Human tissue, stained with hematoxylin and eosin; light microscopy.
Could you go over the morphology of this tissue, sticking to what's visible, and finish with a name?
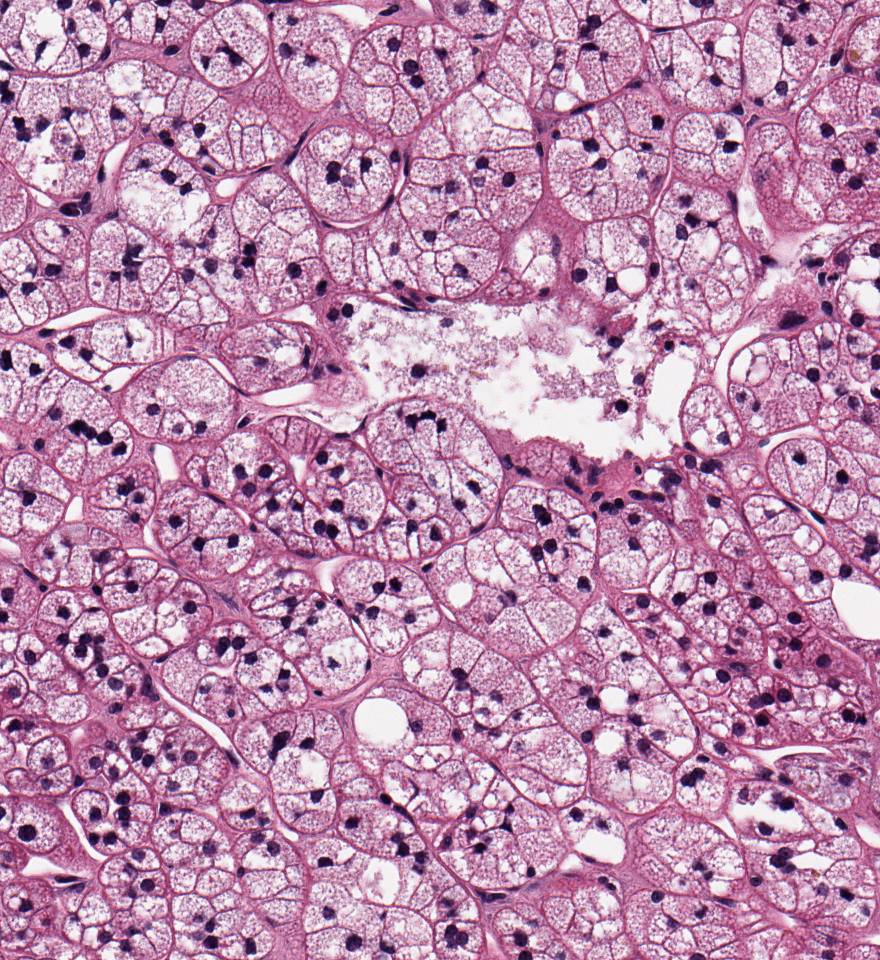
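Look first at how the cells sit: across the whole field they gather into small rounded nests and short cords. Each cell holds plenty of pale cytoplasm, finely vacuolated and foamy. A distinct pink border outlines every cell, and each has a single small, round, dark nucleus. This tissue is adrenal gland.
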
